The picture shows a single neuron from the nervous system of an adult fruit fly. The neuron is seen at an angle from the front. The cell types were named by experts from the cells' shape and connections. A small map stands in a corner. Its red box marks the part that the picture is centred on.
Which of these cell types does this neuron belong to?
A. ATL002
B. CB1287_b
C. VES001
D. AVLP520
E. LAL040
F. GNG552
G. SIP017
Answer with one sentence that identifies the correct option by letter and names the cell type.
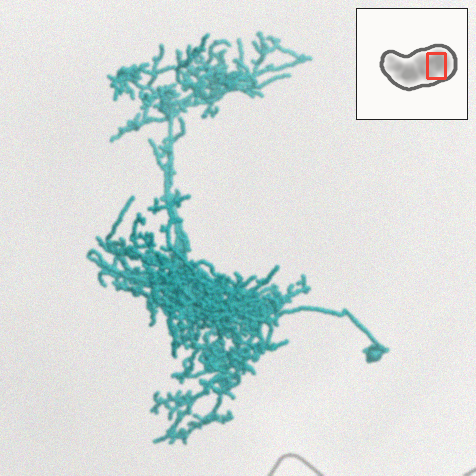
The neuron is categorized as cell type VES001, option C.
